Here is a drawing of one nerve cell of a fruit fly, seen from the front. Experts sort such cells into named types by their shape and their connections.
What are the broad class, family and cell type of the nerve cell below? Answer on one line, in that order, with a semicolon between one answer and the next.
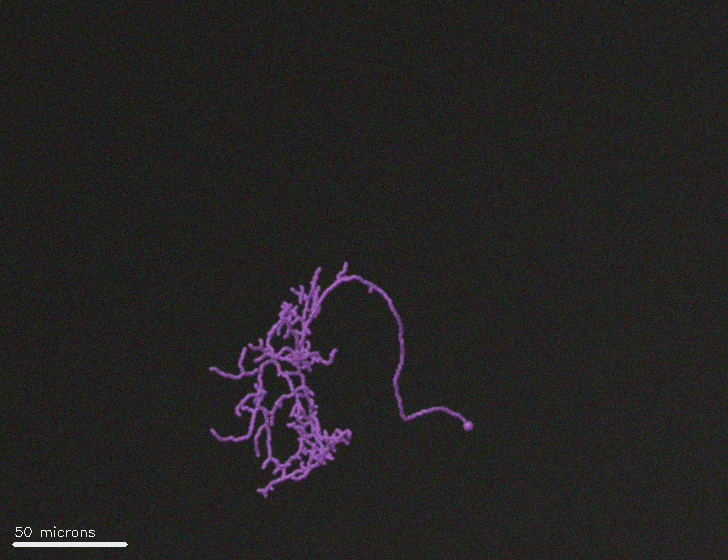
nerve-cord intrinsic neuron; hemilineage 12B; IN12B078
